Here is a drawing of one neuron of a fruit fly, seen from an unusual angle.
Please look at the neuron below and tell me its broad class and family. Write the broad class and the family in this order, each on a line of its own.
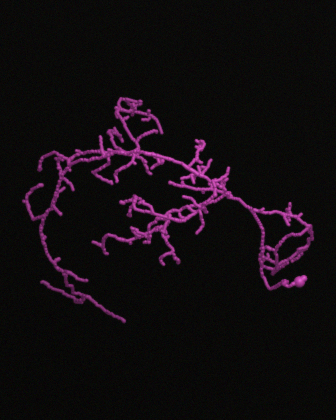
nerve-cord intrinsic neuron
hemilineage 08A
